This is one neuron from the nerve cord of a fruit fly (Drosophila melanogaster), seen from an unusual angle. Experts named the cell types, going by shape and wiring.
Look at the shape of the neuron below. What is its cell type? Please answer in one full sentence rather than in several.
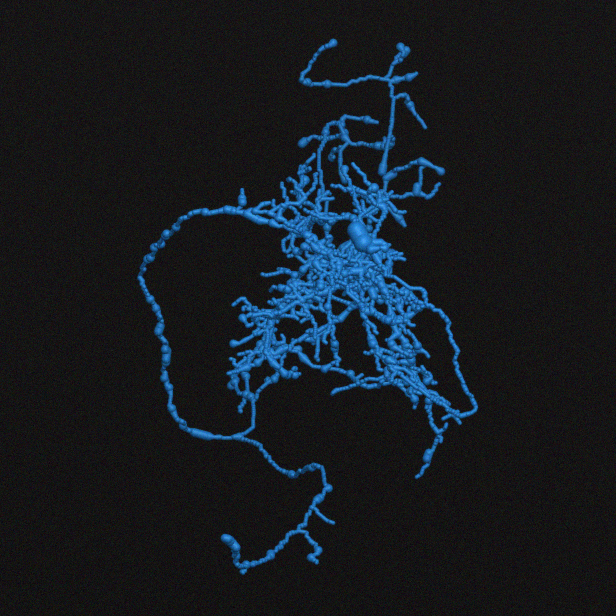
Within the cell type IN17B015 sits this neuron.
